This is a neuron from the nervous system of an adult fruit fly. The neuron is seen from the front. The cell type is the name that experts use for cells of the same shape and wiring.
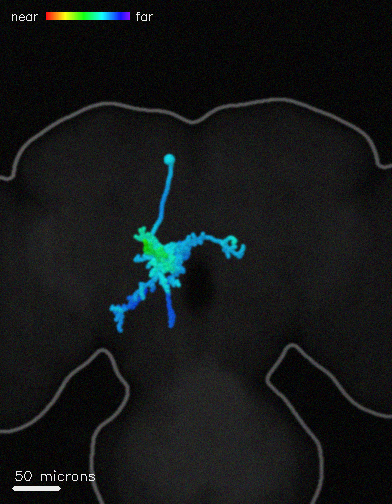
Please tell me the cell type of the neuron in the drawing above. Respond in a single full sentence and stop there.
This neuron carries the cell type designation PS140.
